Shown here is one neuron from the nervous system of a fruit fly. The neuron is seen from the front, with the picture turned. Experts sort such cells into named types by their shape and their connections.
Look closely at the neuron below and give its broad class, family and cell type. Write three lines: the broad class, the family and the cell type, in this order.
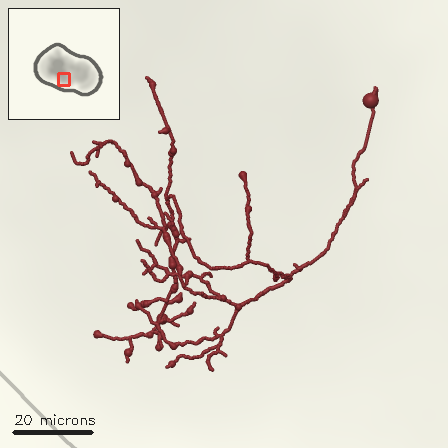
nerve-cord intrinsic neuron
hemilineage 20A.22A
IN20A.22A077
